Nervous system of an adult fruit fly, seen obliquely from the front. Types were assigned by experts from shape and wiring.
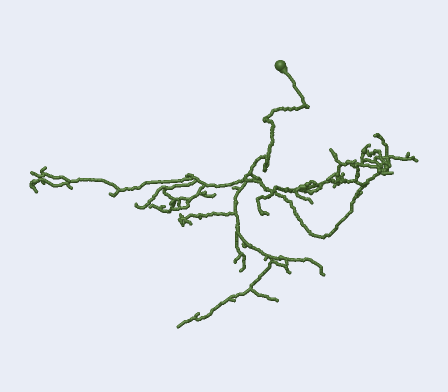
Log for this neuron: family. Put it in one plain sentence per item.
The family is hemilineage CLp2.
